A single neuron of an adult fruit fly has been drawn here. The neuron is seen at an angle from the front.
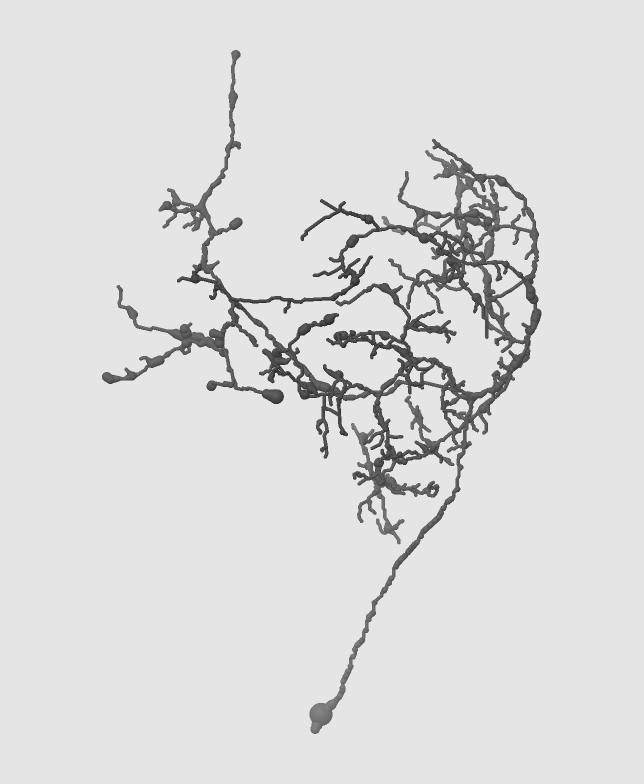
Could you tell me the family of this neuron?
hemilineage VLPl&p1_lateral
